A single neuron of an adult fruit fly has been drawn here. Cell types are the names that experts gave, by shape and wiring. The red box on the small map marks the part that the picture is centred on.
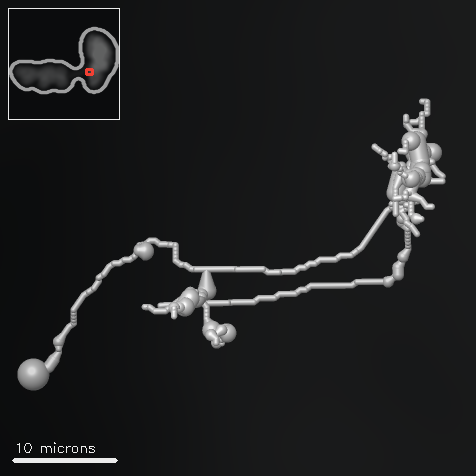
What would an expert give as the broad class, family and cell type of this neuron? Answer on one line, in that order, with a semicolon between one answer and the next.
optic-lobe intrinsic neuron; T; T5c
